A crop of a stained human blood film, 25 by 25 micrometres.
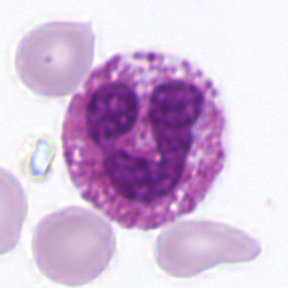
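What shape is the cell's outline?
Roughly round.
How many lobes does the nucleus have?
Three, and no nucleoli are visible in it.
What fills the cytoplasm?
Numerous coarse granules, throughout.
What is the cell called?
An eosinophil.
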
